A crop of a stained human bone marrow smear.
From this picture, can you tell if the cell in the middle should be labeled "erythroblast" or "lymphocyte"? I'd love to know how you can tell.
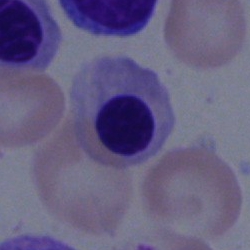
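It's an erythroblast, not a lymphocyte. Start with the chromatin: dense and very dark purple, with almost no visible texture.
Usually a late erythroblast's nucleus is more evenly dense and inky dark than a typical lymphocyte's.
Then the cytoplasm, which is pale greyish-lilac.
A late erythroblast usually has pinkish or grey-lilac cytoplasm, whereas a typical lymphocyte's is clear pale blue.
Notice too that the band of cytoplasm is wider above the nucleus than below it, and the outline is slightly wavy along its upper right edge.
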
